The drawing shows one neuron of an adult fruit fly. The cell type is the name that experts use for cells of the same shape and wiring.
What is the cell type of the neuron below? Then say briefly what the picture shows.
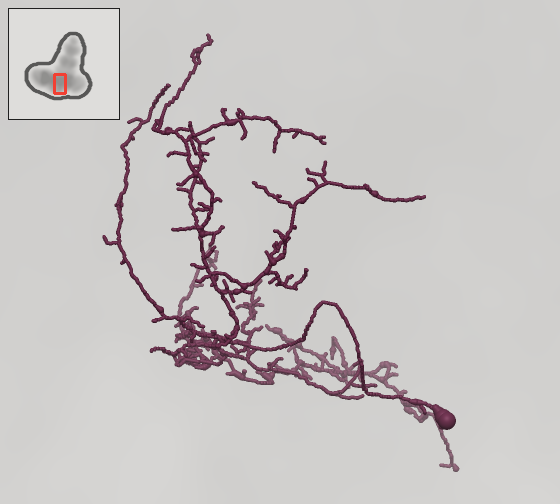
The cell type is CRE044. Its broad class is central-brain intrinsic neuron. The cell body is at the lower right of the picture. Dozens of branch ends can be seen.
